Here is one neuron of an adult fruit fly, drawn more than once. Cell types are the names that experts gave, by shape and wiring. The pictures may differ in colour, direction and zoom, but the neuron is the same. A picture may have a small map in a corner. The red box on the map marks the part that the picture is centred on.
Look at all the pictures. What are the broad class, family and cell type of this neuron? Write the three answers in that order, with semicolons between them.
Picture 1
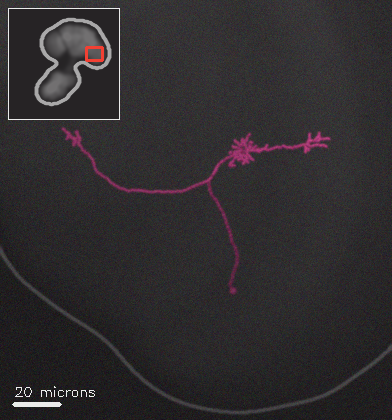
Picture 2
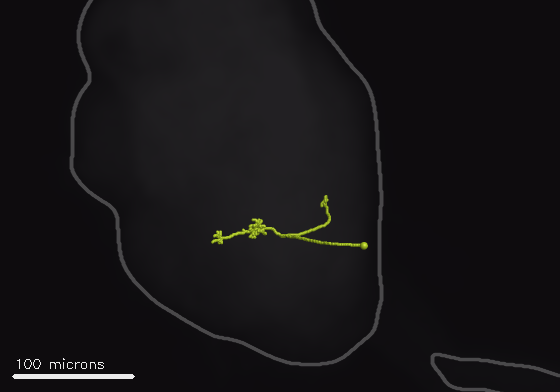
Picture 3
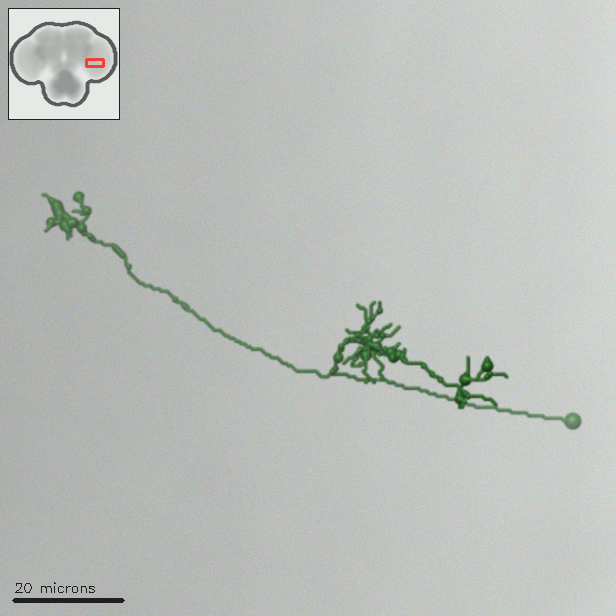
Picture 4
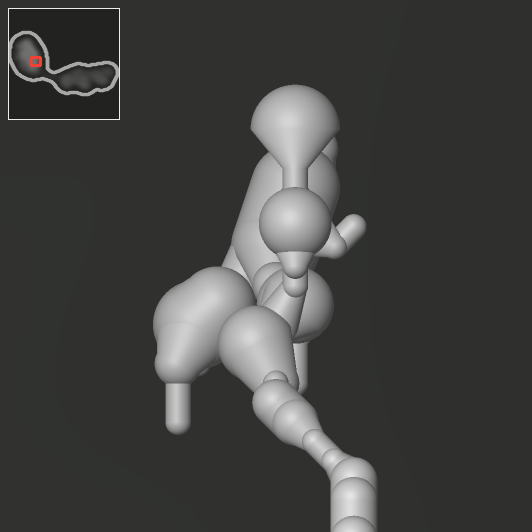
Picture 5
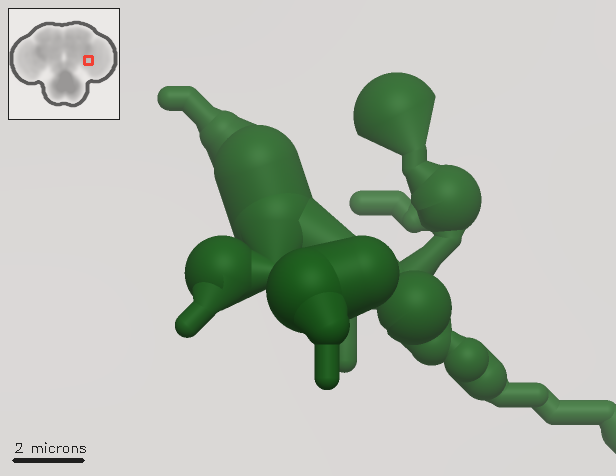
optic-lobe intrinsic neuron; T; T2a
